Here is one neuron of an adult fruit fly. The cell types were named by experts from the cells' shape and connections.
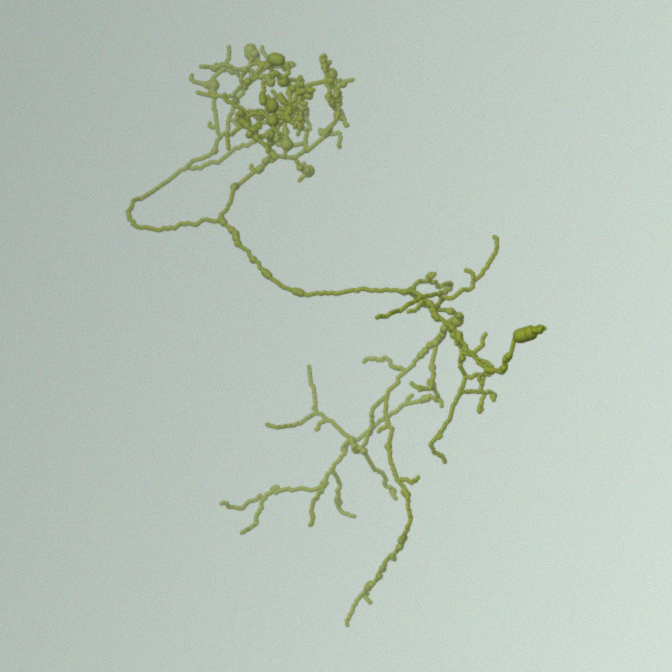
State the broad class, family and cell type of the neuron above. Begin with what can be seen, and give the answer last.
Its cell body lies on the right of the picture. The picture shows dozens of branch ends. Its broad class is central-brain intrinsic neuron. The name of its family is class DAN. Its cell type is PAM01.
